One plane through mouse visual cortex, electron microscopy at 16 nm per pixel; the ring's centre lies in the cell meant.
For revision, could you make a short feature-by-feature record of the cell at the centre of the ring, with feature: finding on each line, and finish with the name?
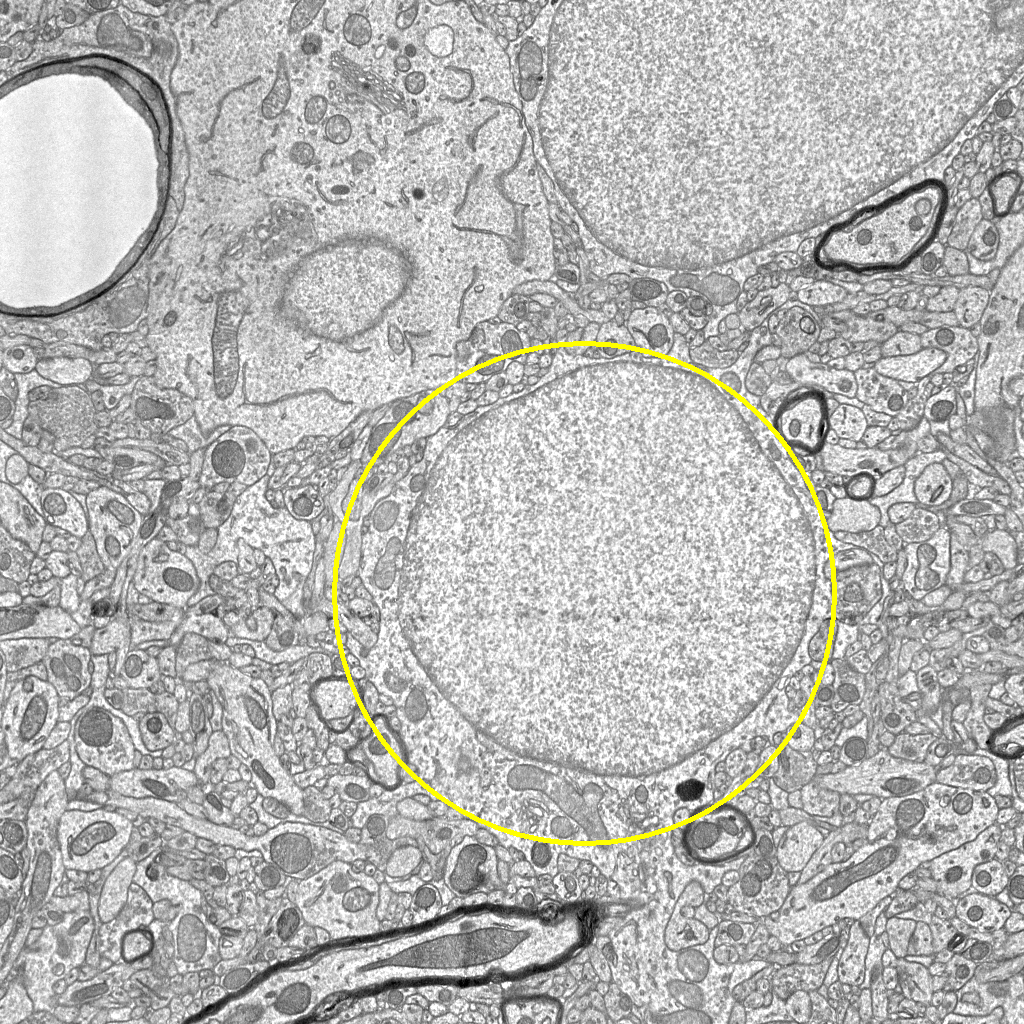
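Nucleus: round, and in this plane it lies wholly inside the ring
Nuclear envelope: runs smoothly, with no deep folds
Nucleolus: none to be seen in this plane
Cytoplasm: one small, very dark round body below the nucleus, on the right
Cell: astrocyte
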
